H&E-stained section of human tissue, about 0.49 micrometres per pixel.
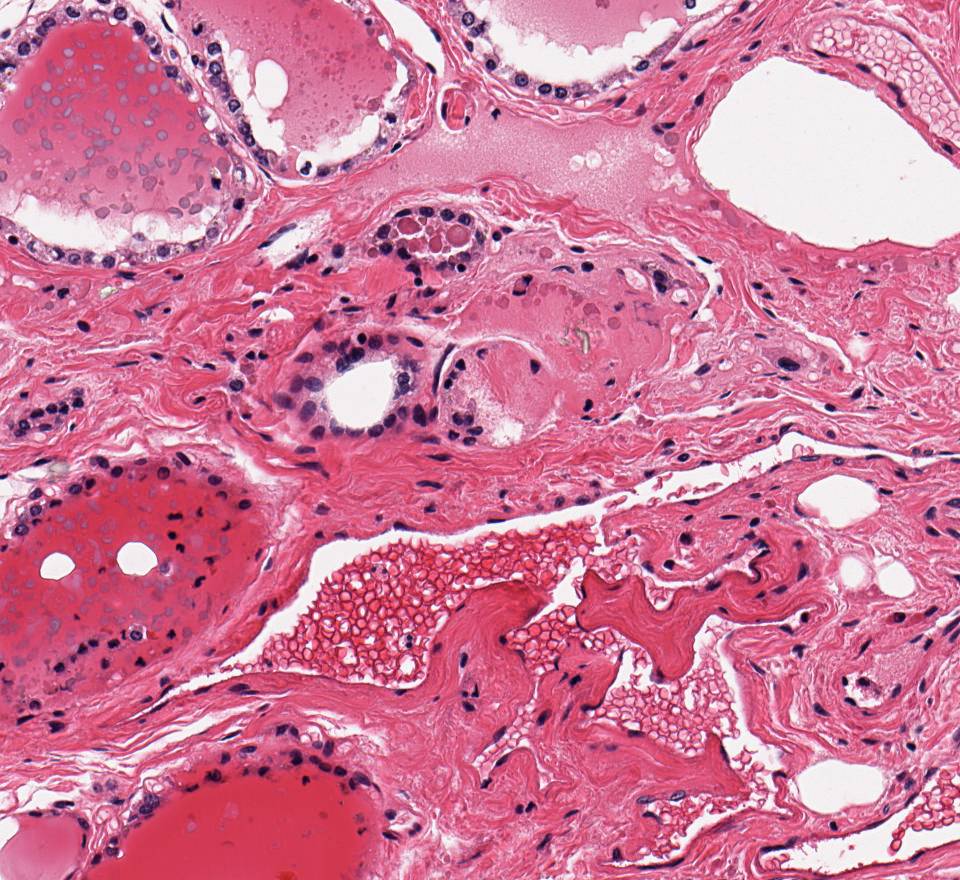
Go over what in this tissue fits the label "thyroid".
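This is thyroid.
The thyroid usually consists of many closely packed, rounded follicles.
Here, rounded spaces filled with pink material lie along the top and left edges of the field, with fibrous stroma between them.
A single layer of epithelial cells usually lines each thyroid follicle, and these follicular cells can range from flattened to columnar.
The spaces in the field are lined by a single layer of cuboidal cells with round, dark nuclei. Within the upper-left space, the pink material holds many small pale round bodies. Just left of centre, a small round lumen stands empty, ringed by cells with crowded dark nuclei.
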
